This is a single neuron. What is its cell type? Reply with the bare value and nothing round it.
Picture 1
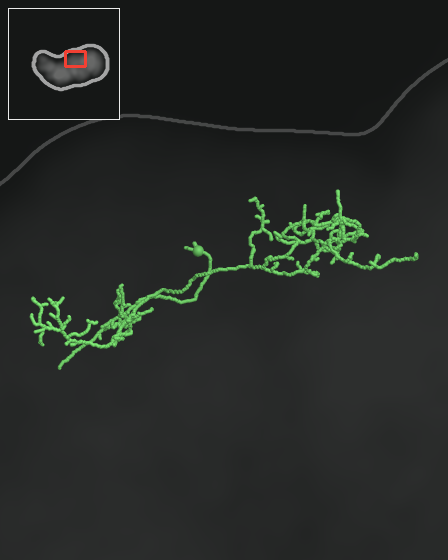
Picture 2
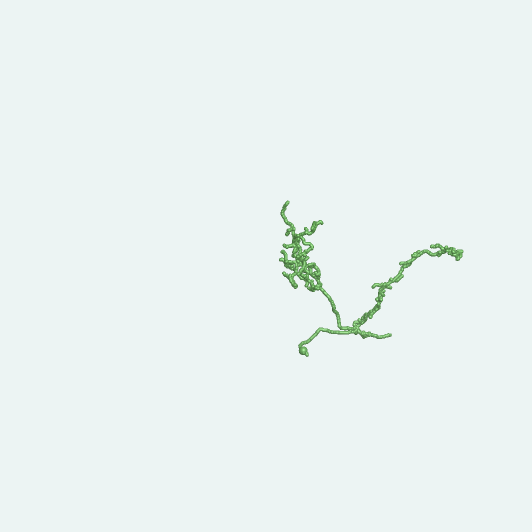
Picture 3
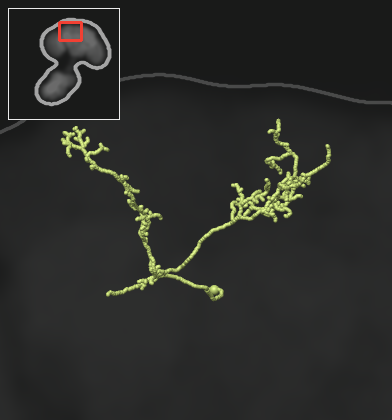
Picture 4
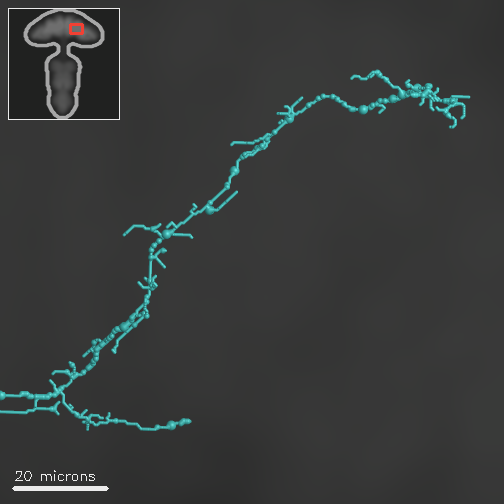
SMP317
